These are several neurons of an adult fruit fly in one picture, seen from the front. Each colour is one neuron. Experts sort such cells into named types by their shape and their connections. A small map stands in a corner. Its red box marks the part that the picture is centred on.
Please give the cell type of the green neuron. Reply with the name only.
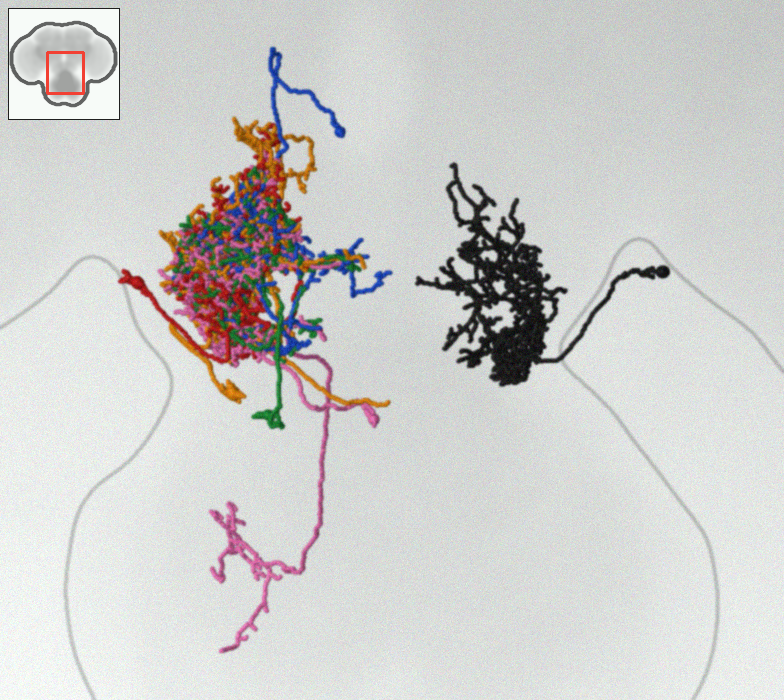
GNG128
